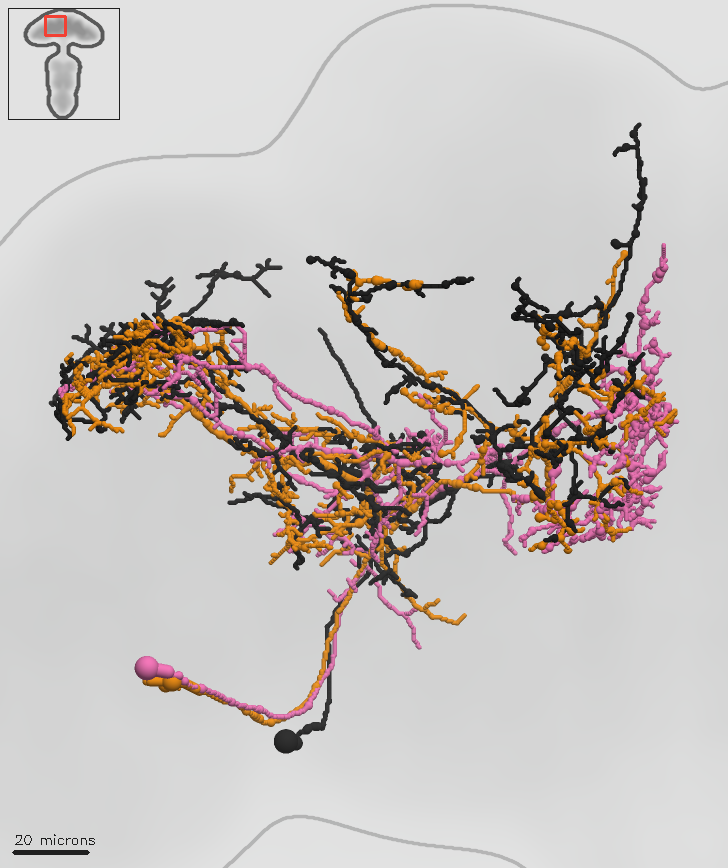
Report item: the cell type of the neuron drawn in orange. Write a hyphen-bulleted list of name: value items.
- cell type: SMP583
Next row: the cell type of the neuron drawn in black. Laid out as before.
- cell type: SMP579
